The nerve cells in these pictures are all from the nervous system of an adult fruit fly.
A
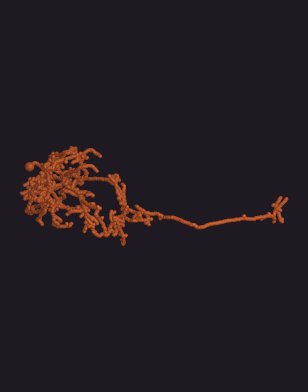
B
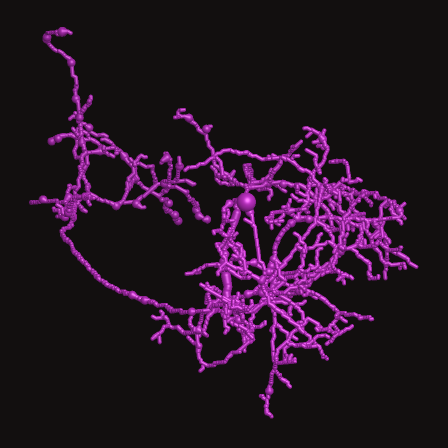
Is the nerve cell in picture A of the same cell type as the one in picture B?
no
